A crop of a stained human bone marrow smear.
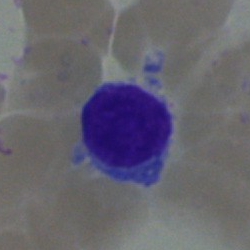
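Lymphocyte, the central cell in a stained human bone marrow smear viewed by light microscope. Its chromatin is dark purple and dense across the whole nucleus. The cytoplasm, stained blue, forms a scant rim that is widest along the lower edge of the cell. That lower border is irregular, with small ragged projections.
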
